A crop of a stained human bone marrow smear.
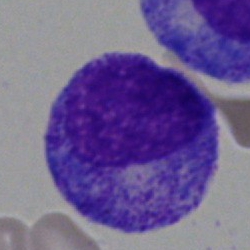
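Promyelocyte in the centre of a stained human bone marrow smear. The cell is round with a smooth edge. Its nucleus fills the upper part of the cell, so the cytoplasm lies mostly below it. The cytoplasm is moderate in amount and stains blue, with fine purple granules scattered through it.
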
